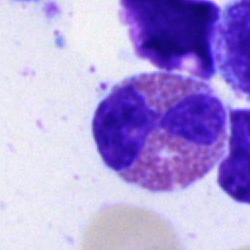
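Eosinophil in a stained human bone marrow smear. Its nucleus is divided into two lobes lying side by side, one on the left and one on the right. The chromatin is dense and stains dark purple. Pink-orange granules fill the cytoplasm.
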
